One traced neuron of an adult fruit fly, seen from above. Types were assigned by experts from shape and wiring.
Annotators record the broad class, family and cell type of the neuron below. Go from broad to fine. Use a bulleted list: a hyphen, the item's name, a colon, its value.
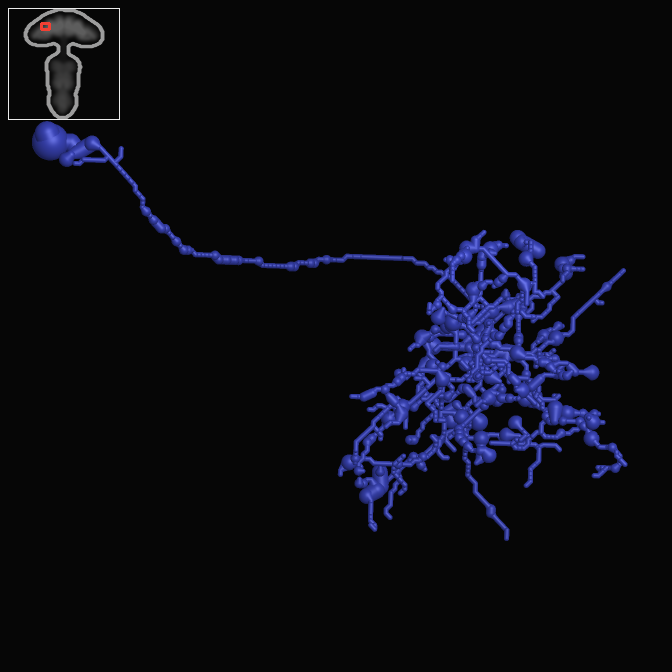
- broad class: central-brain intrinsic neuron
- family: hemilineage VLPl4_dorsal
- cell type: LHAV4a4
